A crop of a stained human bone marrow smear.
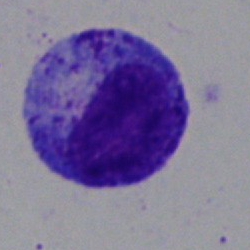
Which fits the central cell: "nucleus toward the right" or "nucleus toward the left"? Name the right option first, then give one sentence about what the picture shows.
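Nucleus toward the right. The nucleus fills the lower-right part of the cell, and its border facing the cytoplasm is nearly straight.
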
